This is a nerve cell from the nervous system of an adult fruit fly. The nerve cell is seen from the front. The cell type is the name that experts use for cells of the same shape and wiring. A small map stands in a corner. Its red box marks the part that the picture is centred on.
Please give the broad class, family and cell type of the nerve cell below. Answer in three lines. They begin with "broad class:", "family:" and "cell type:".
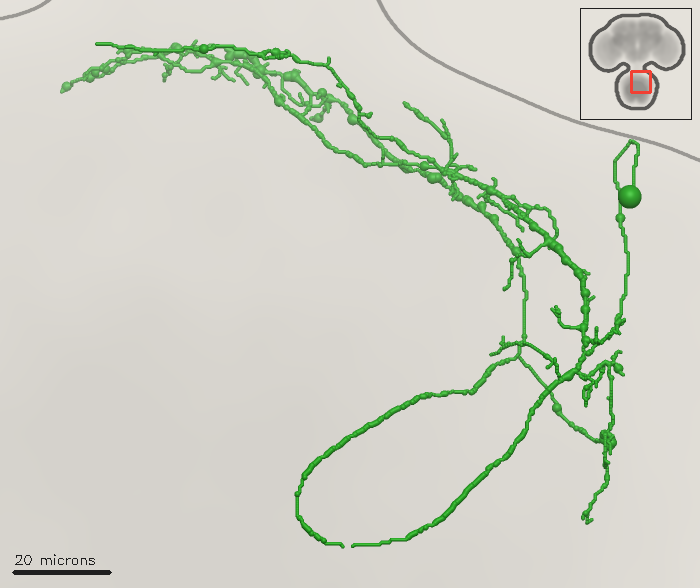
broad class: nerve-cord intrinsic neuron
family: hemilineage 17A
cell type: IN17A111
